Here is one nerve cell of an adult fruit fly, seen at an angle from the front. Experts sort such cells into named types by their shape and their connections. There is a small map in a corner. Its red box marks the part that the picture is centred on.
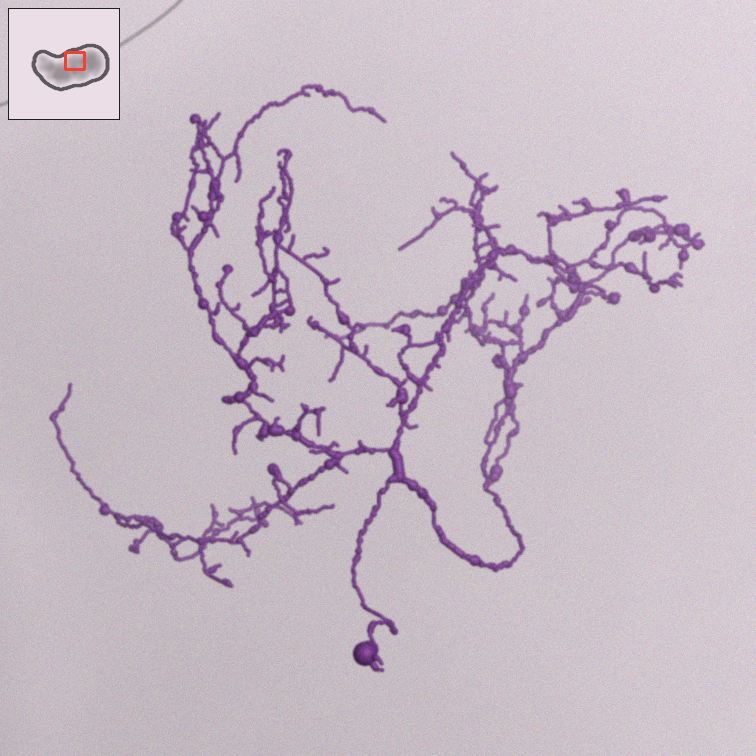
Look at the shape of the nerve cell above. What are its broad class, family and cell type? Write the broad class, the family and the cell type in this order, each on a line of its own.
central-brain intrinsic neuron
hemilineage SLPa&l1_anterior
CL090_d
